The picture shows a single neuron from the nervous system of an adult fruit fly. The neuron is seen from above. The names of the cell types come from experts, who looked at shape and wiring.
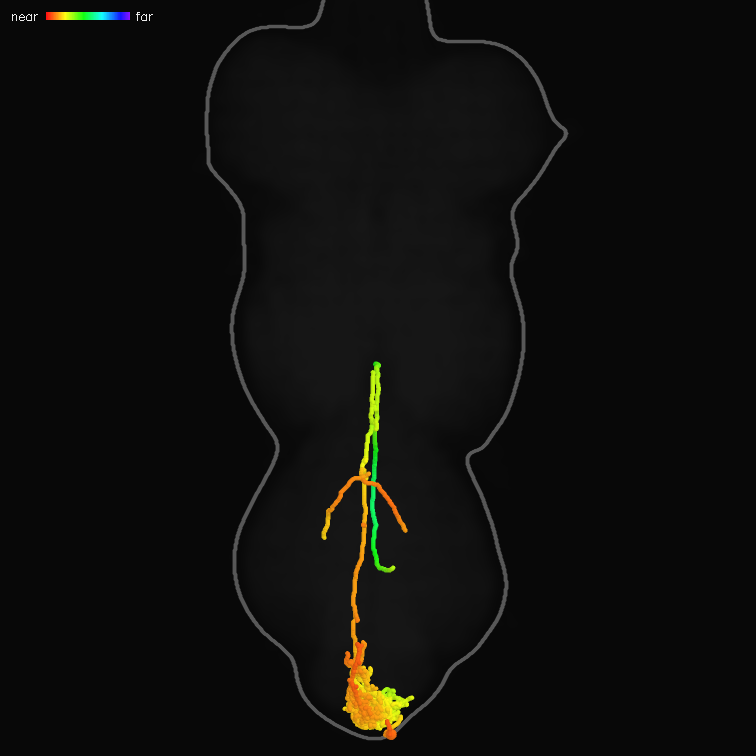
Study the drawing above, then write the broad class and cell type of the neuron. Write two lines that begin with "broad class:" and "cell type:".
broad class: nerve-cord intrinsic neuron
cell type: INXXX183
